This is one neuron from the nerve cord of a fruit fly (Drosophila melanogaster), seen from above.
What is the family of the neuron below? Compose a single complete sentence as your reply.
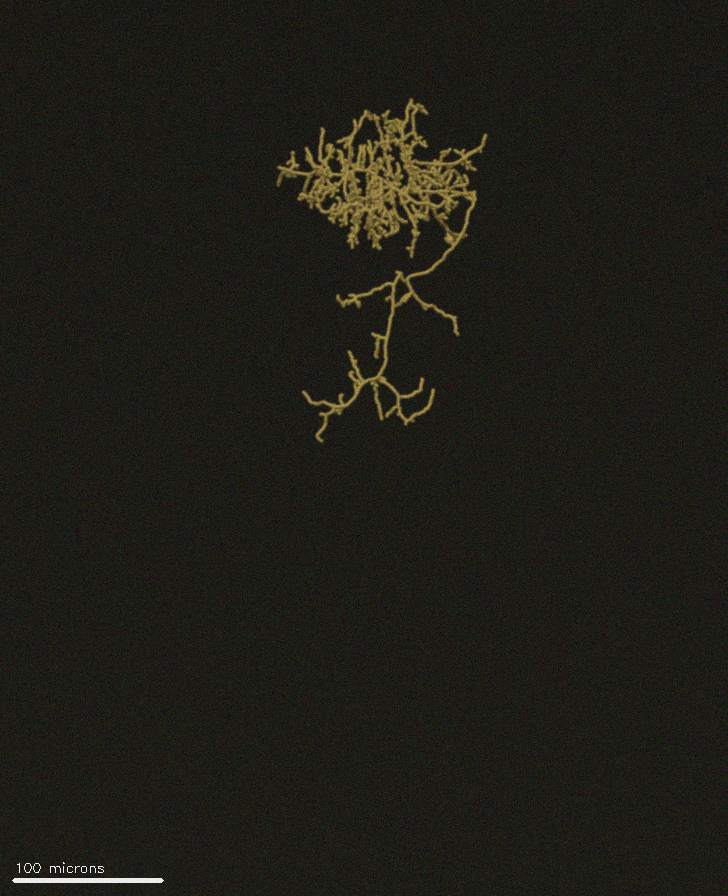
The neuron is counted in family hemilineage 12A.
